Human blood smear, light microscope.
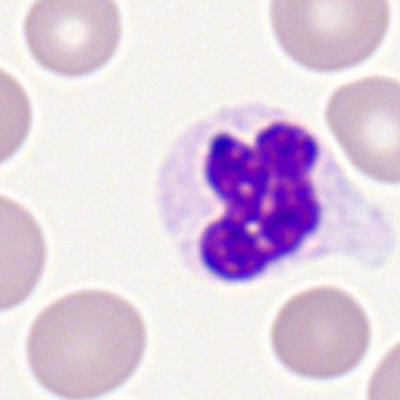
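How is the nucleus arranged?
It is divided into several lobes that lie close together.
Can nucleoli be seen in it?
No, none can be seen.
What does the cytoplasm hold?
Fine, faint granules.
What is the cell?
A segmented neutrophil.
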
